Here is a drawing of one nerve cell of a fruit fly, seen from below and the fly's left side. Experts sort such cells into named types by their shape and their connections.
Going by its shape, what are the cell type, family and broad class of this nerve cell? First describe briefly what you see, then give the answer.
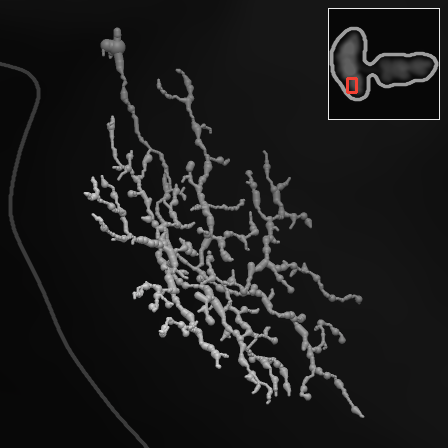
It lies in the brain. Its cell body lies at the upper left of the picture. Dozens of branch ends can be seen. The cell type is Dm14. Its family is Dm. It is an optic-lobe intrinsic neuron.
